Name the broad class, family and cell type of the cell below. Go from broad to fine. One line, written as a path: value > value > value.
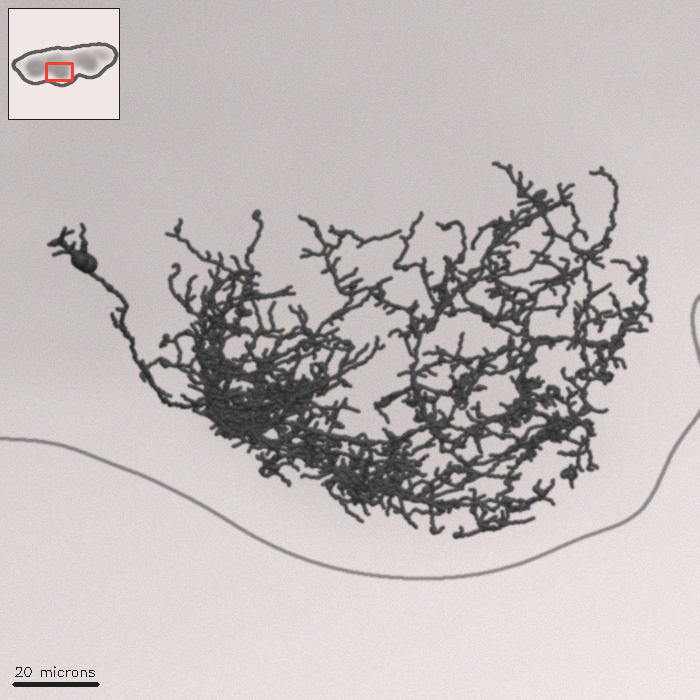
nerve-cord intrinsic neuron > hemilineage 09B > IN09B005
